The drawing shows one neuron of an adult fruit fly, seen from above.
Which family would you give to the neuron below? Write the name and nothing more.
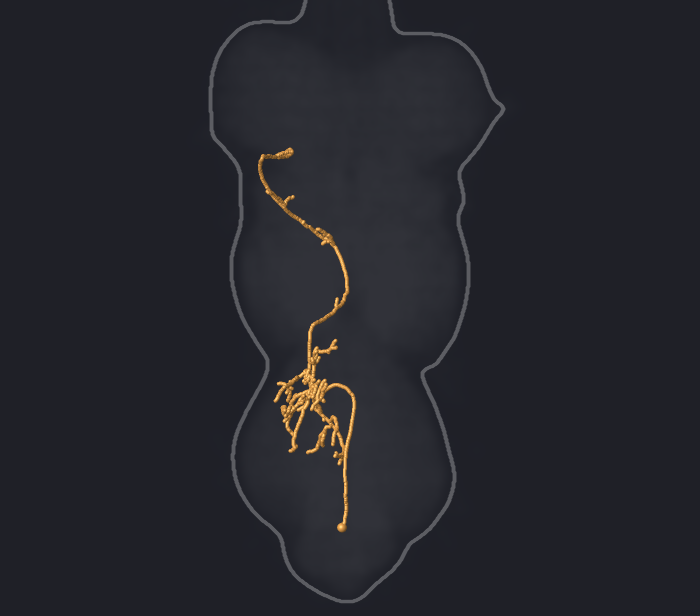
hemilineage 12B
